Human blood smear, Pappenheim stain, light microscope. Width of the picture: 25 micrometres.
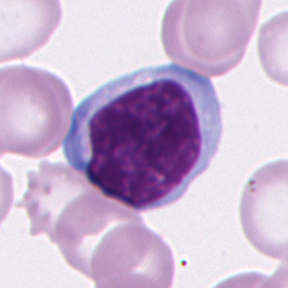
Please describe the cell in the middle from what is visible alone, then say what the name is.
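Nucleus single, rounded, without lobes. No distinct nucleoli. Cytoplasm pale blue, no visible granules. Cell: typical lymphocyte.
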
